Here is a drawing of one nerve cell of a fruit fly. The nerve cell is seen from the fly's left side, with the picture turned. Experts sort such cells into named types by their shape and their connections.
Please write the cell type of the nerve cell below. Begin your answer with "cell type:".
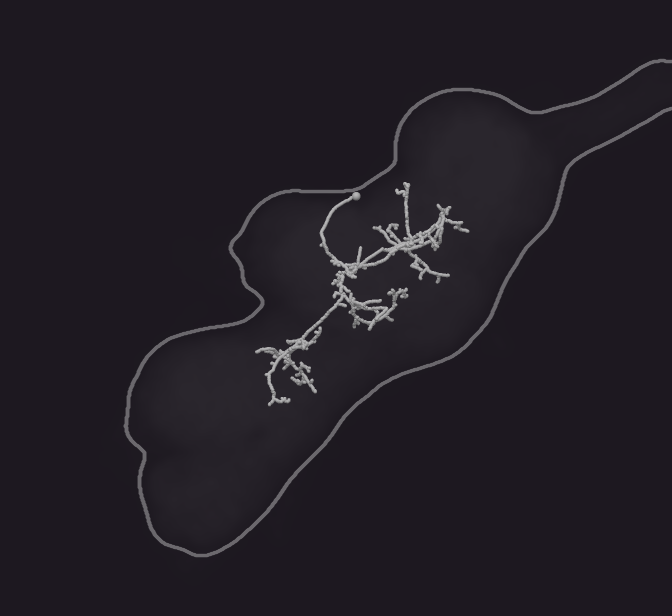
cell type: IN05B066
